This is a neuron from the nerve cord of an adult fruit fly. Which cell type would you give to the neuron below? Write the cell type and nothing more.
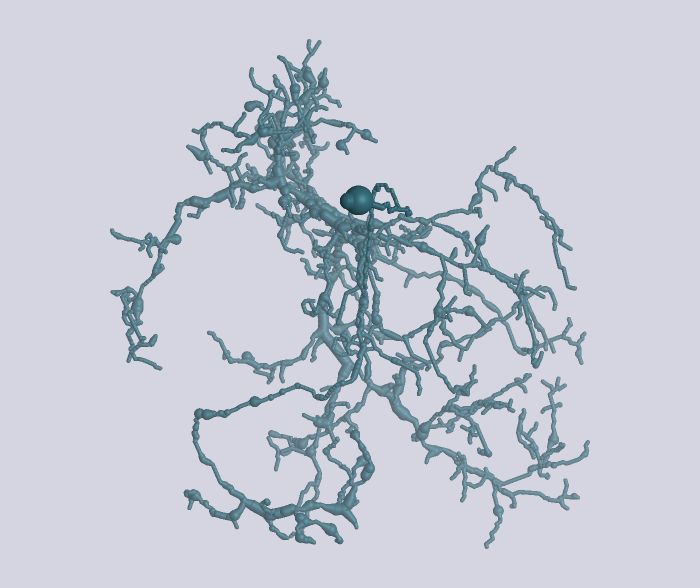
IN20A.22A024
